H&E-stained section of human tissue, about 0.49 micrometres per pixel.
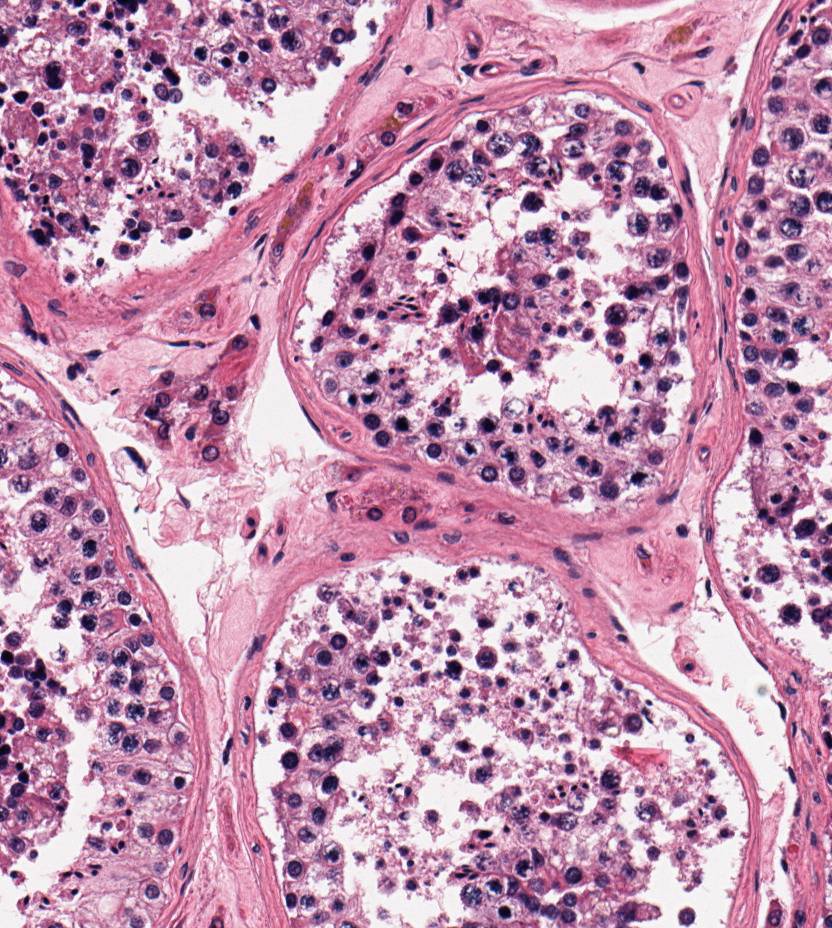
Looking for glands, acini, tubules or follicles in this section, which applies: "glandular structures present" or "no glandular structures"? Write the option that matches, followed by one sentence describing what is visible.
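Glandular structures present. The field is filled by rounded tubules cut across, separated by narrow bands of interstitial tissue.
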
